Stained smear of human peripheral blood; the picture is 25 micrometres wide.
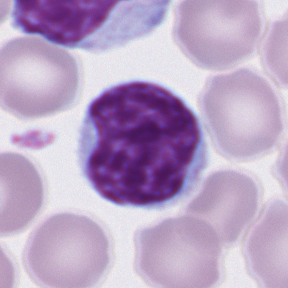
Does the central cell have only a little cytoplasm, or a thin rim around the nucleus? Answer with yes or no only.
Yes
